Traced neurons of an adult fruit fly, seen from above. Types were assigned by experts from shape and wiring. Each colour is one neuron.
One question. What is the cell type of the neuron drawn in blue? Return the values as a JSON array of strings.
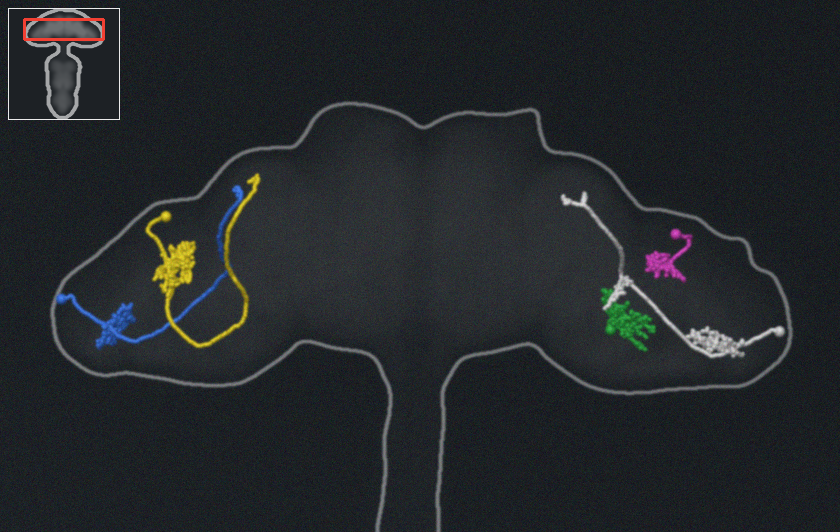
["MeTu1"]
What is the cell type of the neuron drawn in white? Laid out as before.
["MeTu4a"]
